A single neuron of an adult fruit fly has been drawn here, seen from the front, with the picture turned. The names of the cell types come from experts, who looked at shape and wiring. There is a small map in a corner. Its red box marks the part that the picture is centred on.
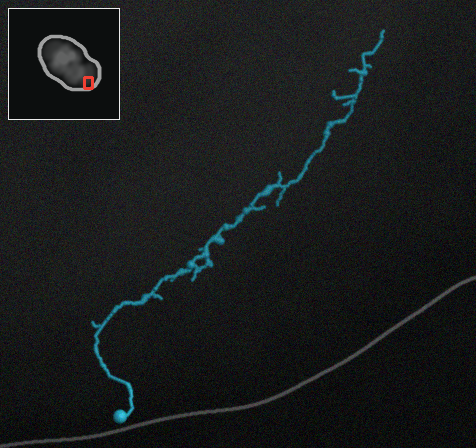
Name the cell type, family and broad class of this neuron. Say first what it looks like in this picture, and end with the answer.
Its cell body lies at the lower left of the picture. As drawn here it is taller than it is wide. Its cell type is Dm3c. Its family is Dm. It is an optic-lobe intrinsic neuron.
